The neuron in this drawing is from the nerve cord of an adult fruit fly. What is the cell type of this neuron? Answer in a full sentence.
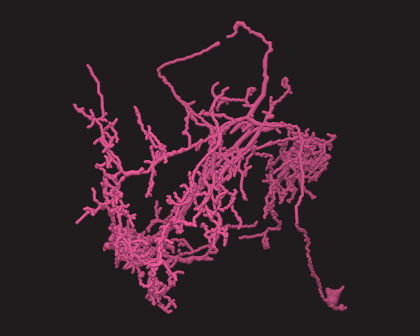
The cell type is IN04B095.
